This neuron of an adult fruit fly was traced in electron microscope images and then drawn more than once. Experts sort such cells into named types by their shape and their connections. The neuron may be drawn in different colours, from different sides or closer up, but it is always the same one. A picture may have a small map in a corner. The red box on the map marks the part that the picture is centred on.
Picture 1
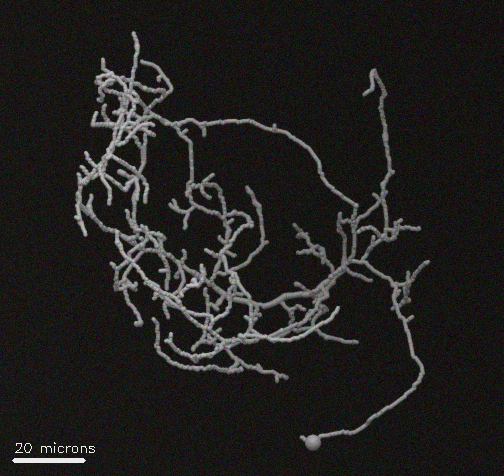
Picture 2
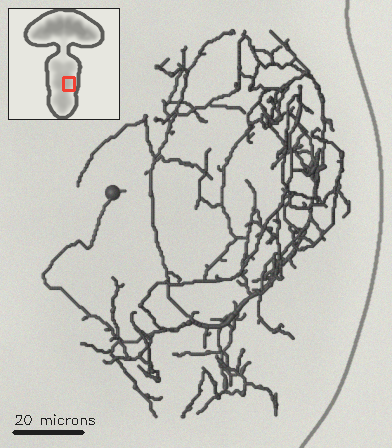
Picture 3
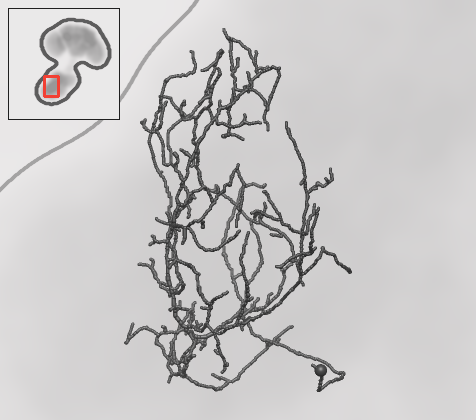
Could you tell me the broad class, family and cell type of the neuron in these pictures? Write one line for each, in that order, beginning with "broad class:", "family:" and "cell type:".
broad class: nerve-cord intrinsic neuron
family: hemilineage 04B
cell type: IN04B071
